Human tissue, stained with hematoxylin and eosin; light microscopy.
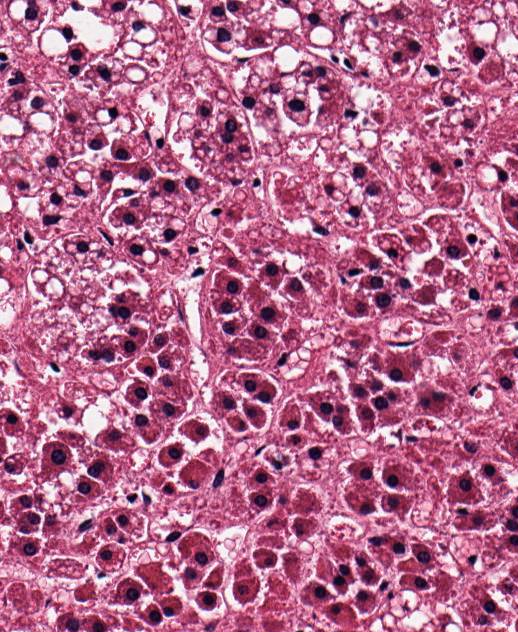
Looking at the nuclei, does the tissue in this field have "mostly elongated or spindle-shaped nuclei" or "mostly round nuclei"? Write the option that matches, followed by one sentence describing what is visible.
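Mostly round nuclei. Most nuclei are round and central, each with a conspicuous dark nucleolus.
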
